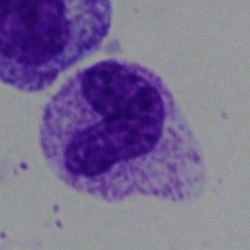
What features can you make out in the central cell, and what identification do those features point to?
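Nucleus indented like a kidney, notch on the left. Cytoplasm abundant, pale lilac, filled with fine purple granules. Outline roughly round, tapering to a blunt point at lower right. Band neutrophil.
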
